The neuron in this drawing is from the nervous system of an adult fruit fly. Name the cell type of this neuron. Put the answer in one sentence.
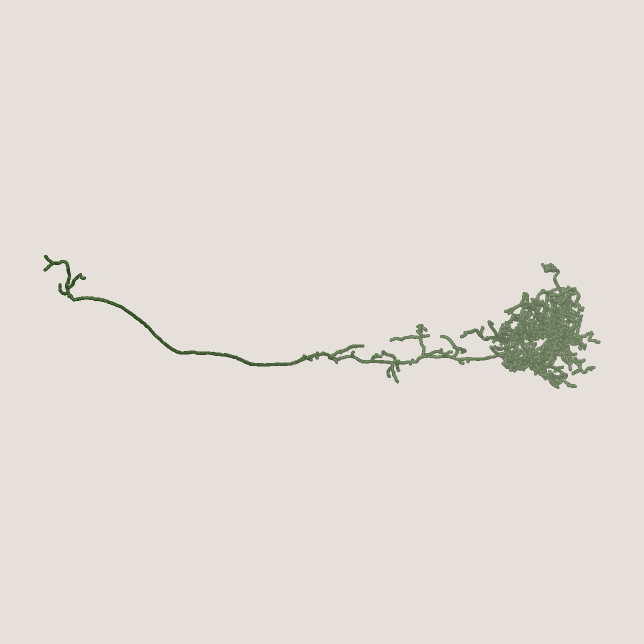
The cell type is ANXXX037.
